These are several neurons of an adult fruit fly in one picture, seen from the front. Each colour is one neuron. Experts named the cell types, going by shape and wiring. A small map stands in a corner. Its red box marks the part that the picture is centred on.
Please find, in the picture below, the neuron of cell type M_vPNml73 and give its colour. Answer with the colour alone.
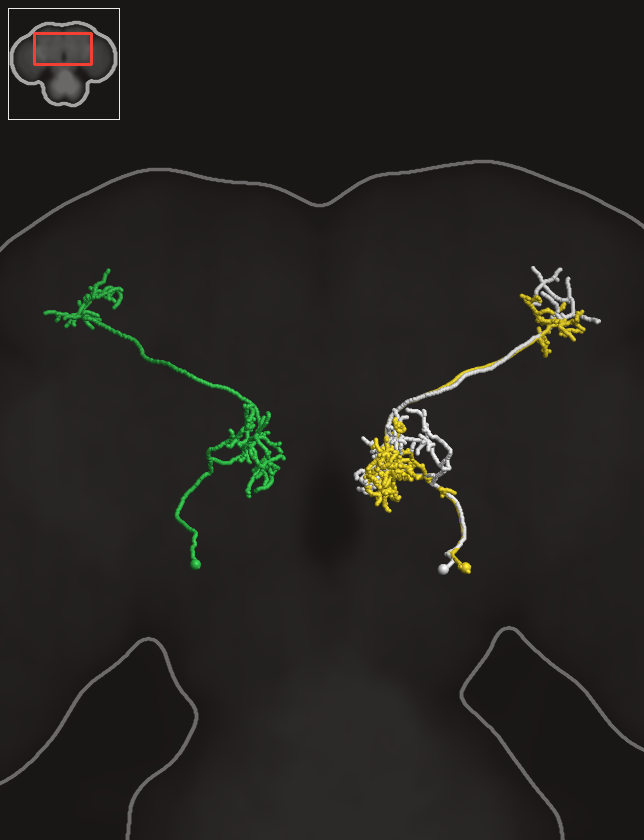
green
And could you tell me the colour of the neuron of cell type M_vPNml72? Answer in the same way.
yellow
